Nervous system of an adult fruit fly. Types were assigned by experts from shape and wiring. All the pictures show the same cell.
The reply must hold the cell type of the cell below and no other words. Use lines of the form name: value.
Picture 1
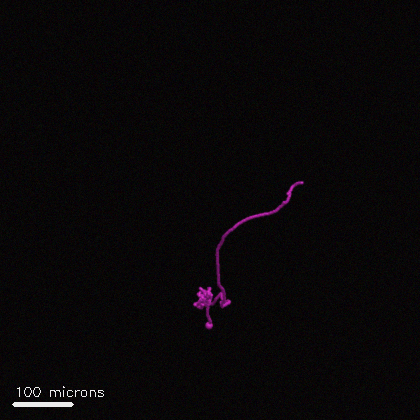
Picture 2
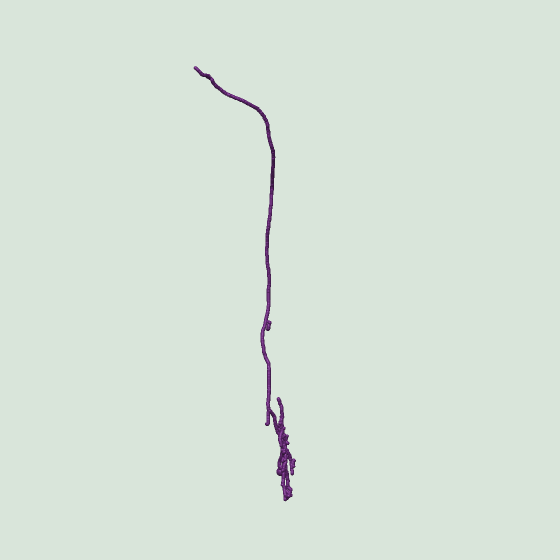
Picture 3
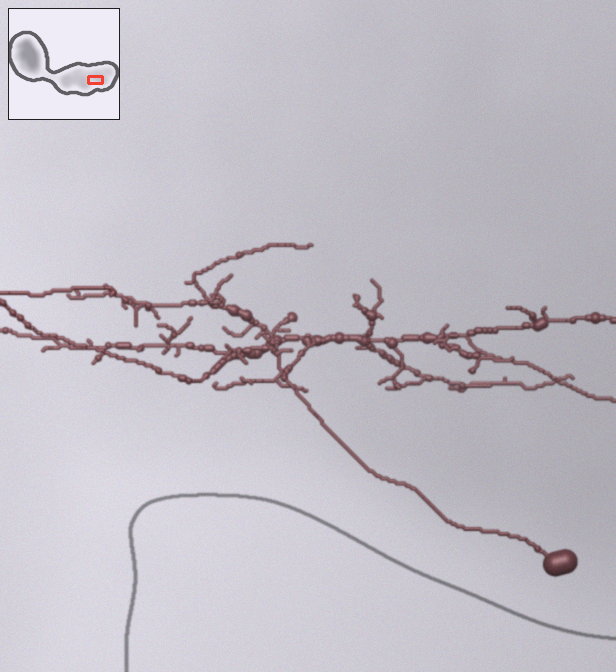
cell type: AN10B047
